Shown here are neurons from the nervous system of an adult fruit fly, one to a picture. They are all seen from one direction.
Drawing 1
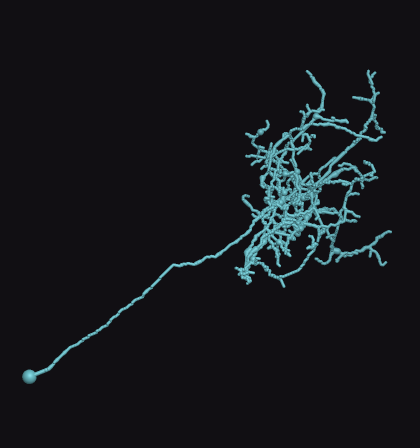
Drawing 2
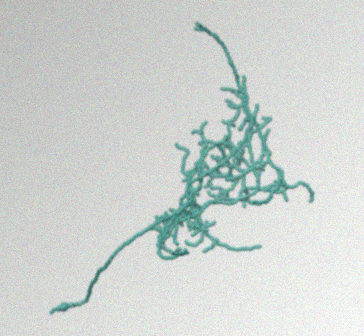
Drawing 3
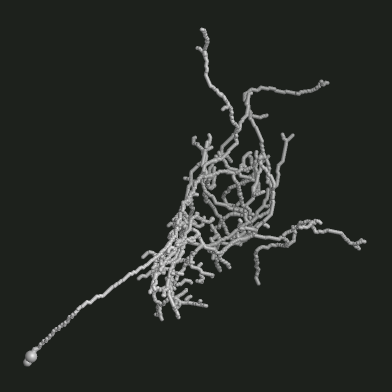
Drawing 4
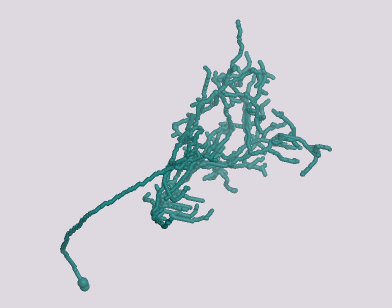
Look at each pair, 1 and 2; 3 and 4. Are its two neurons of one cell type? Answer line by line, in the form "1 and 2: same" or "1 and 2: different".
1 and 2: different
3 and 4: same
